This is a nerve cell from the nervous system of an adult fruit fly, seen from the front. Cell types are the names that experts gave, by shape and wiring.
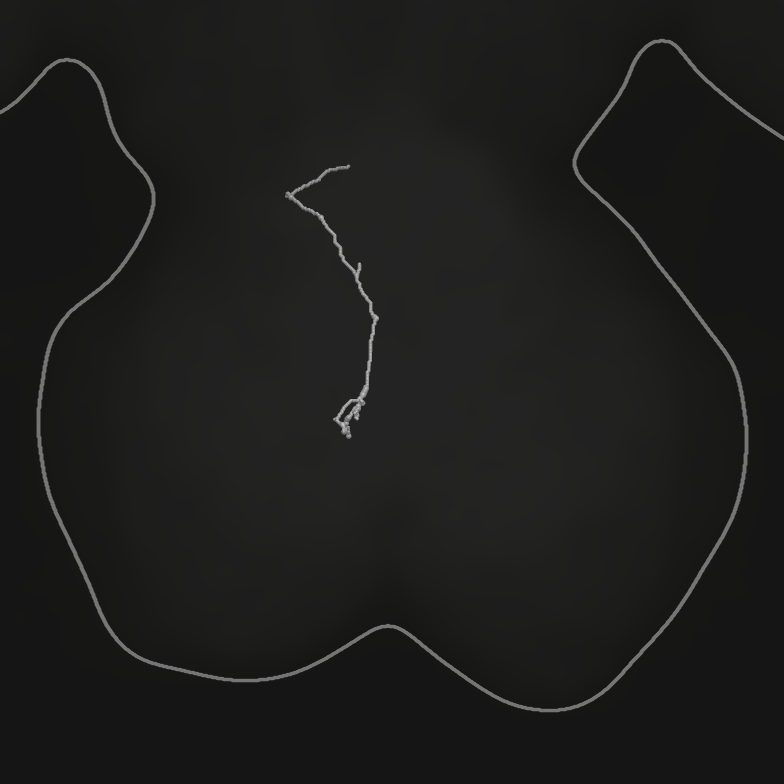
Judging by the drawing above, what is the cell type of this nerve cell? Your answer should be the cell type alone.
SNpp02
